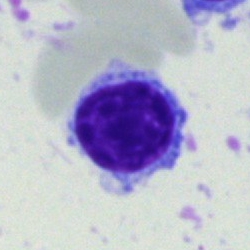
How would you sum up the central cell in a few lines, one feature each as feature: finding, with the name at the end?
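Outline: irregular, small bumps around the margin
Nucleus: fills most of the cell
Cytoplasm: thin rim only
Chromatin: dense, dark purple, a few paler patches
Bleb: small, pale, projecting from the lower edge
Name: lymphocyte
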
